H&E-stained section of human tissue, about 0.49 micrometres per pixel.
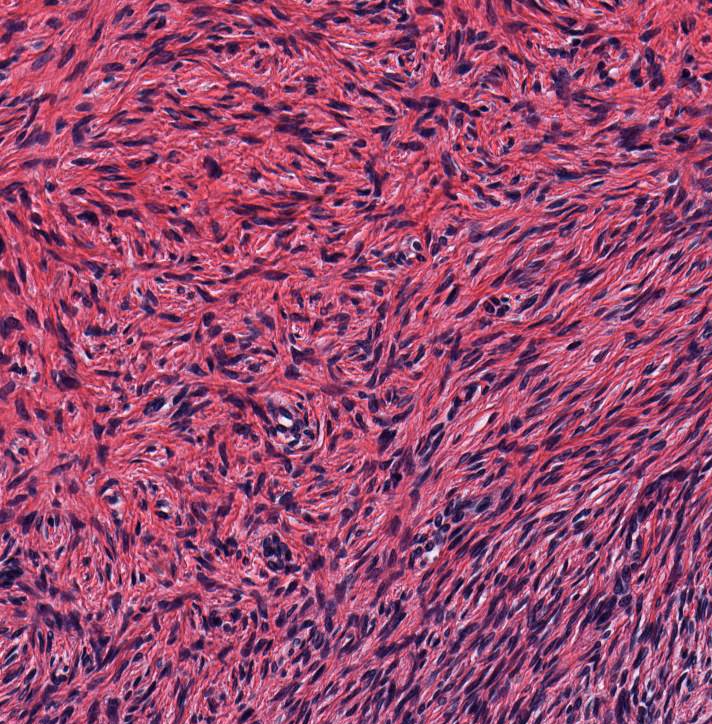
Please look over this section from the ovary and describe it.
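Spindle cells in short interlacing fascicles, running in varying directions; whorled areas in places. Nuclei elongated, dark-staining, ends tapered. Background strongly eosinophilic, fibrillary, pink. Nuclei more crowded at lower right than at upper left.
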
